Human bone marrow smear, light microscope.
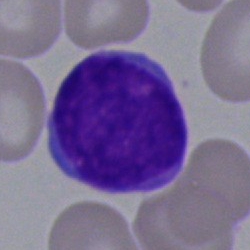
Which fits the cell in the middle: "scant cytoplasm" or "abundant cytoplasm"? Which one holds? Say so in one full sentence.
The cytoplasm of this cell is scant, a narrow rim.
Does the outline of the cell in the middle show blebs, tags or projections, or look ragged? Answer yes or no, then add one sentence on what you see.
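No. The cell is roughly round with a smooth outline.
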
